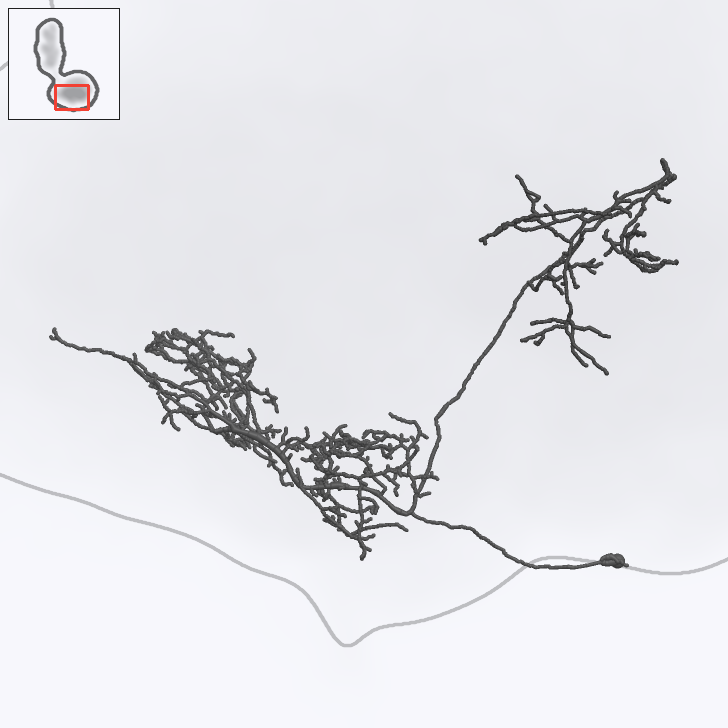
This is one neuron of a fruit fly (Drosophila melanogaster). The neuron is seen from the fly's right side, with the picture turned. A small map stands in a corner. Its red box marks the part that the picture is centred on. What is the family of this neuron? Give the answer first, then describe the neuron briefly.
Its family is hemilineage ALad1. Its broad class is central-brain intrinsic neuron. As drawn here it is wider than it is tall.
